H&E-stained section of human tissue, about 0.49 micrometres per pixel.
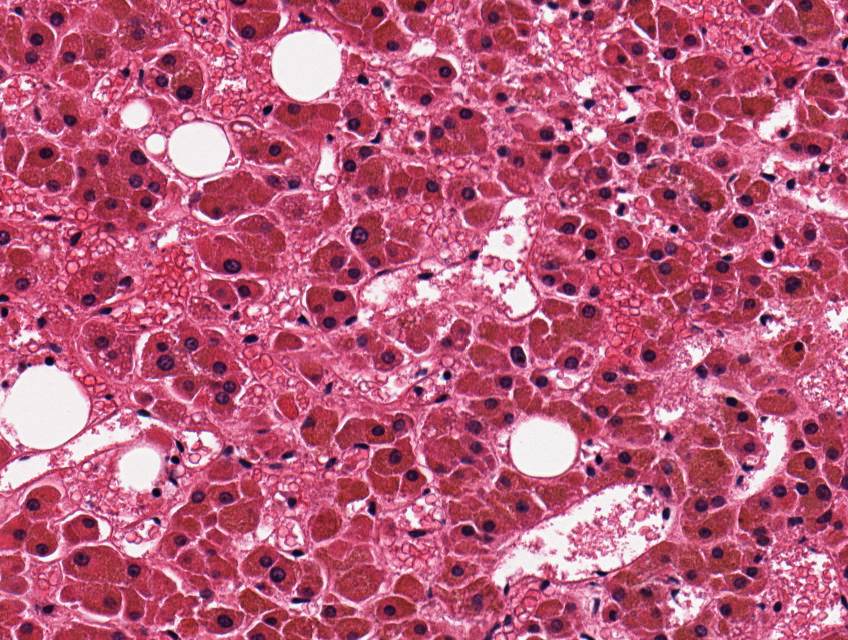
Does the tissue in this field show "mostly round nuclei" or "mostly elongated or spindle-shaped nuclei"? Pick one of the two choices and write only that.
Mostly round nuclei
